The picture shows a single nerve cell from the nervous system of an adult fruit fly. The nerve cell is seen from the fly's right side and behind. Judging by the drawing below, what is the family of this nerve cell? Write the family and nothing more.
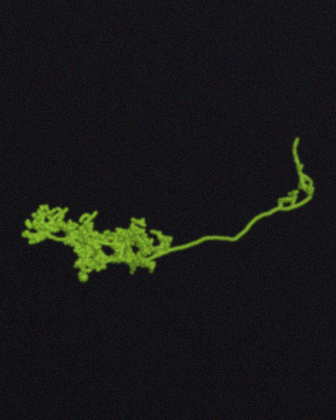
hemilineage 05B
